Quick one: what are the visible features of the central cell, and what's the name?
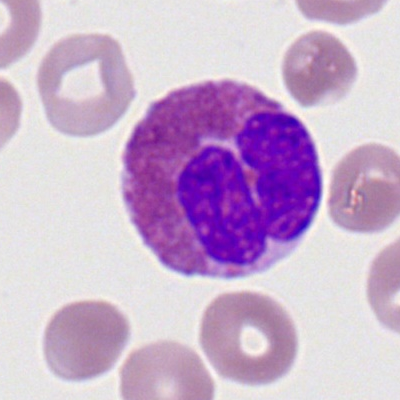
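Two lobes make up the nucleus, and its chromatin is dark purple and coarsely clumped. There's plenty of cytoplasm, widest on the left side of the cell. It's filled with coarse reddish-pink granules. That's an eosinophil.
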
